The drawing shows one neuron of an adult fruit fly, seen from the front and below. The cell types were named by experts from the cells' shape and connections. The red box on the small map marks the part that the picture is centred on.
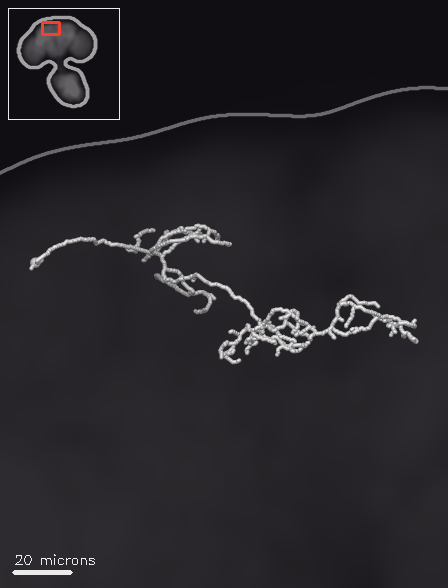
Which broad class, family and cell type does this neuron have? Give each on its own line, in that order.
central-brain intrinsic neuron
class DAN
PAM06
